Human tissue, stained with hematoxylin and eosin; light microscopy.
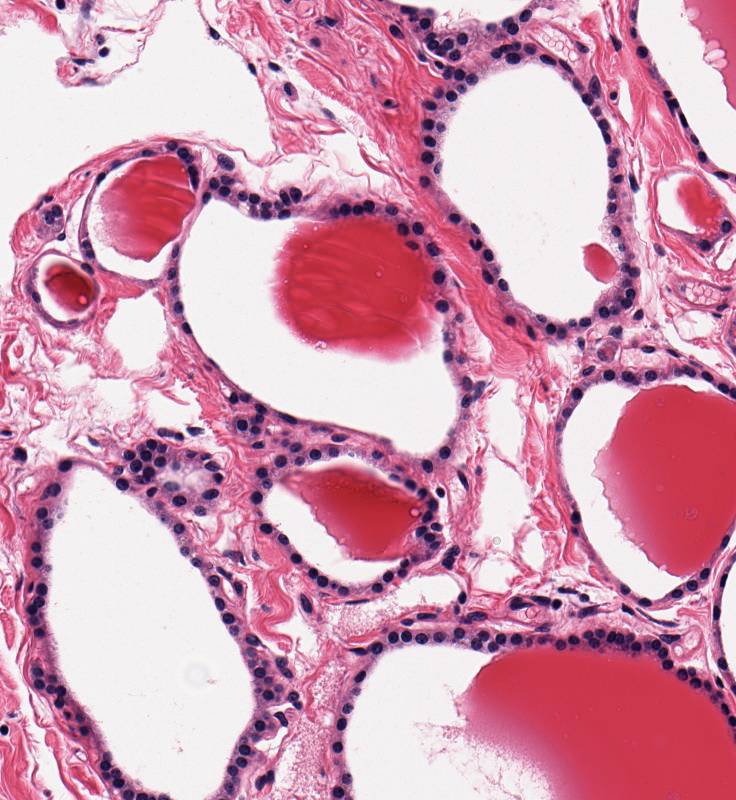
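Thyroid, H&E. Follicles lined by a single layer of flattened to low cuboidal epithelial cells; small, round, darkly staining nuclei in one evenly spaced row. Many lumina hold homogeneous deep pink material filling only part of the lumen, shrunken from the lining, leaving large clear spaces.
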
